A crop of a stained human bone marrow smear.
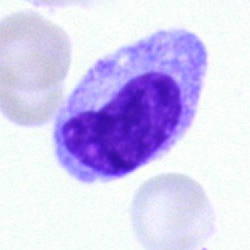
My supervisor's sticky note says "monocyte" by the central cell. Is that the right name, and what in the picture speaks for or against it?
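Quick run through it: the outline is oval with a slightly irregular edge, and the nucleus is elongated and kidney-shaped. The chromatin stains dark purple with small paler patches.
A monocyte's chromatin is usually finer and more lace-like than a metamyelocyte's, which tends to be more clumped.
So monocyte doesn't fit here; this is a metamyelocyte.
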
